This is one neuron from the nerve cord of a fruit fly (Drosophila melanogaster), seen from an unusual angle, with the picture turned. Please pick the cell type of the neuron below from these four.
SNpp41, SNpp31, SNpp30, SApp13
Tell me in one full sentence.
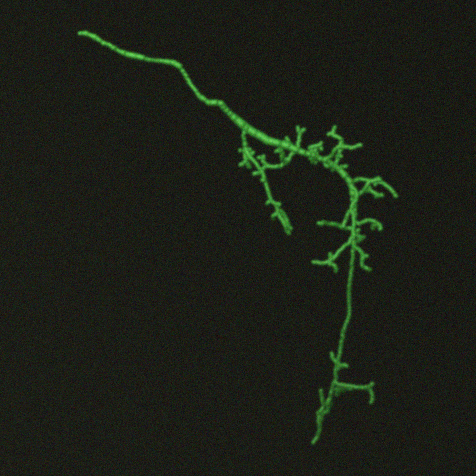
So far as cell type goes, this neuron is SNpp30.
